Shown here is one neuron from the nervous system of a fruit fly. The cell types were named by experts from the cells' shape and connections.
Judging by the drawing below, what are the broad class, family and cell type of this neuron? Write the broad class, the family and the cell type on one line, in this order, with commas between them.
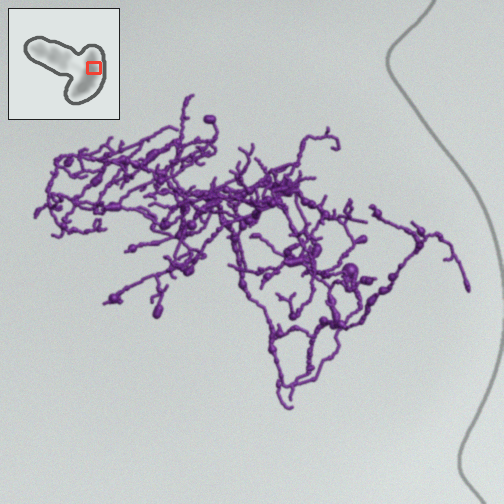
central-brain intrinsic neuron, hemilineage VLPl&d1_dorsal, AVLP230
